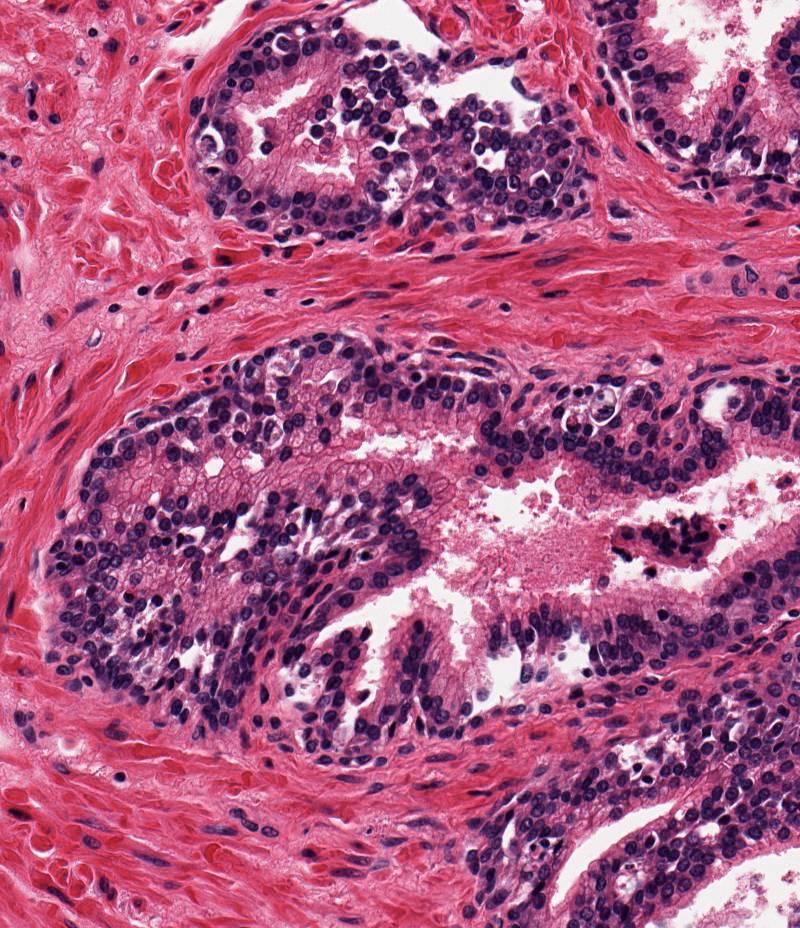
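Prostate. Large irregular glandular units fill much of the field: one crosses the middle from the left edge rightward, others lie at the top and lower right. Inward folds of epithelium form irregular projections and bridges, breaking the lumina into branching slit-like spaces. Epithelial nuclei are round, dark and densely packed, especially toward each gland's outer edge. Toward the lumen, cytoplasm is pale pink, finely granular to foamy.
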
